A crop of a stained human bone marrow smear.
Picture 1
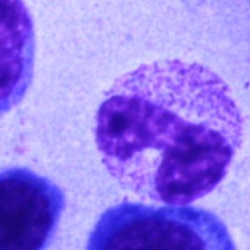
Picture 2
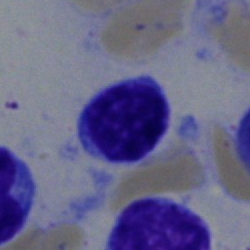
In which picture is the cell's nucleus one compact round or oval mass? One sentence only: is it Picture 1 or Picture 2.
It is the cell in Picture 2 whose nucleus forms one compact round or oval mass.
